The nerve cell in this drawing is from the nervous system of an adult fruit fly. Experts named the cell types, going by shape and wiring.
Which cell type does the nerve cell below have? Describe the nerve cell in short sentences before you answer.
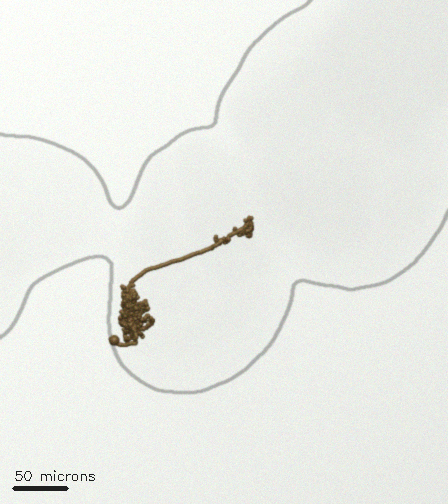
From left to right in the picture it spans about 140 microns. In this view it is about as wide as it is tall. Its broad class is optic-lobe intrinsic neuron. The cell type is Tm16.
